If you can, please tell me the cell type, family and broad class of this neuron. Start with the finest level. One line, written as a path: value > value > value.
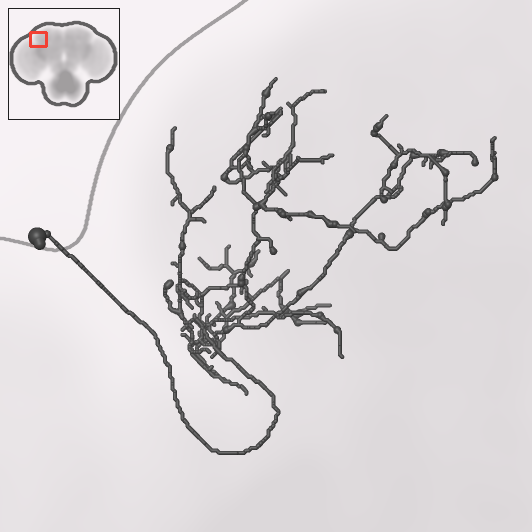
CB3727 > hemilineage LHl4_dorsal > central-brain intrinsic neuron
